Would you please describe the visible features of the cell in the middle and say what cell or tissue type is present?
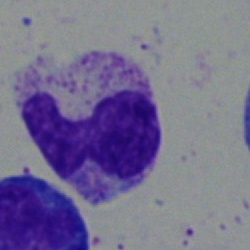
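First, the nucleus: it is deeply indented from its upper side, so it takes a kidney or broad U shape. It lies in the lower part of the cell, with most of the cytoplasm above it. Looking at that cytoplasm, it is pale pinkish-lilac rather than blue, and filled with many fine purple granules. So this is a band neutrophil.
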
